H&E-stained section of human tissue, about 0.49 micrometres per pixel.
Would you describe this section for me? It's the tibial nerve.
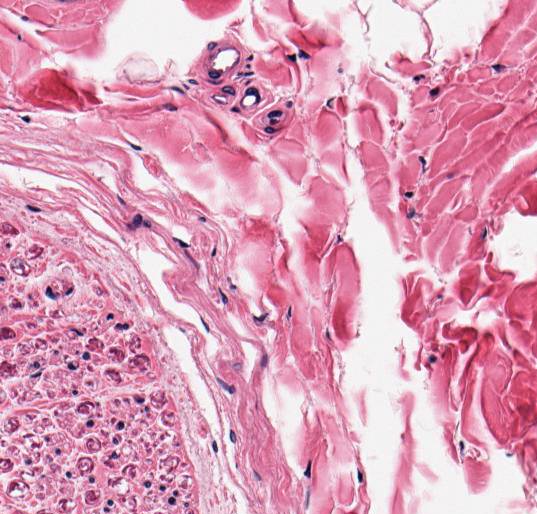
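A fascicle is present, its nerve fibres cut across as many small round profiles. A curved band of layered, wavy fibrous tissue borders it, with flattened nuclei parallel to its edge. The muscle fibres show few small dark nuclei, lying at their edges.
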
